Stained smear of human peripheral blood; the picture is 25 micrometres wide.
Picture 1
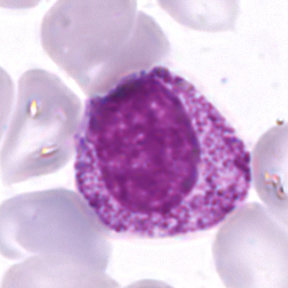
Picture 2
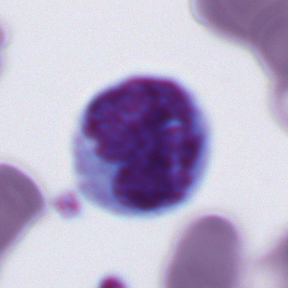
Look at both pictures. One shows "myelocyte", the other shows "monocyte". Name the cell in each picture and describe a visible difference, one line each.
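Picture 1 shows a myelocyte: The cytoplasm is densely packed with coarse purple granules.
Picture 2 shows a monocyte: No granules are seen in the cytoplasm.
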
